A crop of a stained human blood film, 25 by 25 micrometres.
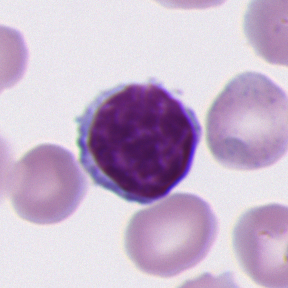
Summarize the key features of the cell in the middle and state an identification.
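The chromatin is dark purple and coarsely clumped. A narrow rim of pale blue cytoplasm surrounds the nucleus and is broader on the left than on the right. The cell's outline is slightly ragged, with small fine projections. This cell is a typical lymphocyte.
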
